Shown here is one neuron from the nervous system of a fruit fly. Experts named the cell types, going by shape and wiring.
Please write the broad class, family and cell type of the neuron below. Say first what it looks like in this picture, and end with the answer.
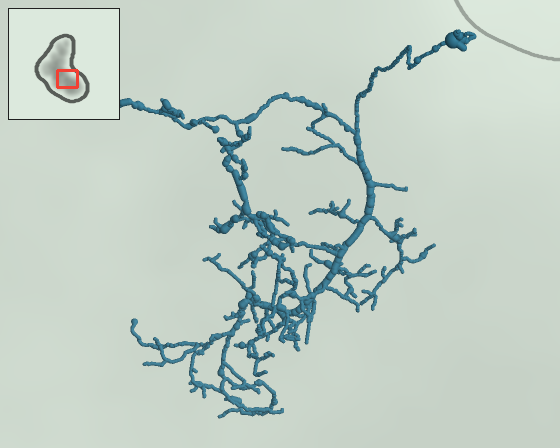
Its cell body lies at the upper right of the picture. Dozens of branch ends can be seen. This is a central-brain intrinsic neuron. The family is hemilineage DM1_dorsal. Its cell type is PS161.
